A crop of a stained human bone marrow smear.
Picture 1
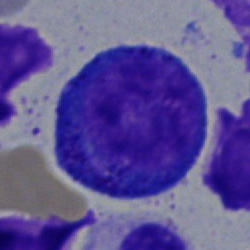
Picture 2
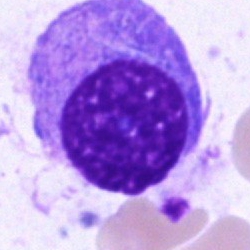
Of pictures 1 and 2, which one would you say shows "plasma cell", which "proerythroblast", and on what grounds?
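In picture 1 you see a proerythroblast; picture 2 holds a plasma cell. The proerythroblast has a round, smooth outline and stains a deep blue-violet overall. Its chromatin is finely textured and mottled rather than coarsely clumped. In the plasma cell, by contrast, the chromatin is dark purple and coarsely clumped, with small pale gaps between the clumps, and no distinct nucleolus is visible.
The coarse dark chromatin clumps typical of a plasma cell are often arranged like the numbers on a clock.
The plasma cell nucleus sits off-centre, toward the lower right, and abundant bluish-purple cytoplasm forms a broad band above and to the left of it.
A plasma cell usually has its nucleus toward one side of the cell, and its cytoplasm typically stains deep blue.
No vacuoles are seen in the proerythroblast, which lies free without touching any neighbouring cell, while pale red cells lie against the lower right edge of the plasma cell.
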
